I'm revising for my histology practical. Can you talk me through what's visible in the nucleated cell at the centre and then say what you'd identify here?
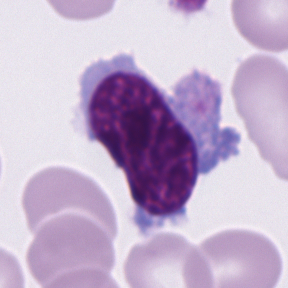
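Looking at the nucleated cell at the centre, I see an irregular outline with ragged, frayed edges. Its nucleus is an elongated oval, running diagonally from upper left to lower right. The cytoplasm is pale blue-grey, and I find no vacuoles in it. So this is a typical lymphocyte.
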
